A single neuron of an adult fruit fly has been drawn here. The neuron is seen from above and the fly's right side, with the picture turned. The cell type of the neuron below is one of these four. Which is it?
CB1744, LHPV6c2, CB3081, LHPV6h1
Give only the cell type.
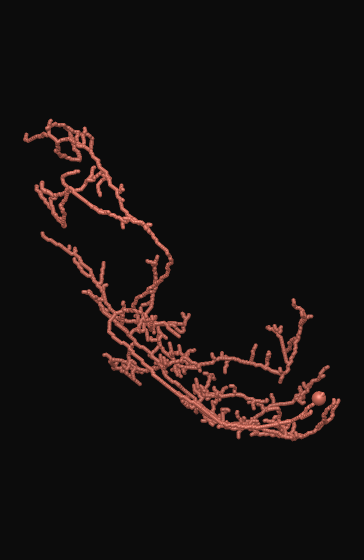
LHPV6h1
